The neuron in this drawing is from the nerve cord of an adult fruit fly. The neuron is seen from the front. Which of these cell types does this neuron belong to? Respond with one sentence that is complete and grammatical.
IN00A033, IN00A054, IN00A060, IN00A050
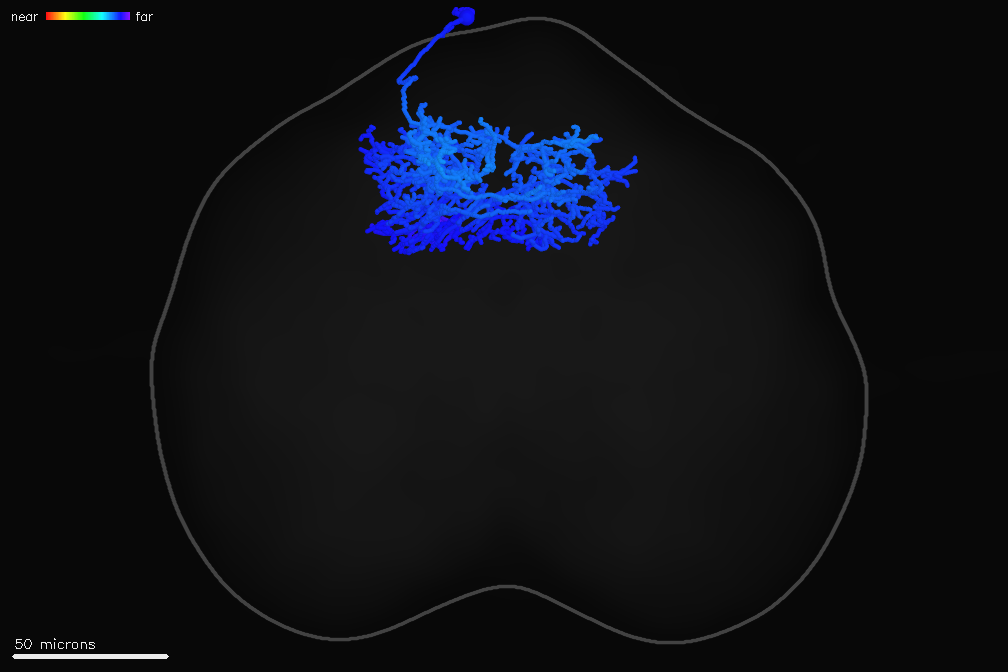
The cell type name IN00A033 applies to this neuron.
